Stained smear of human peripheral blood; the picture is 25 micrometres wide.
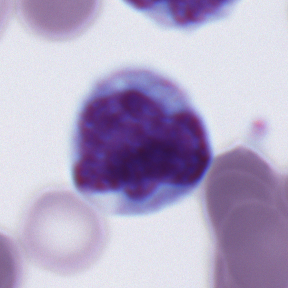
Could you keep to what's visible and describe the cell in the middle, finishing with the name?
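Outline roughly round. Nucleus fills most of the cell; no nucleoli visible. Cytoplasm a pale blue rim, widest above the nucleus. Monocyte.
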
